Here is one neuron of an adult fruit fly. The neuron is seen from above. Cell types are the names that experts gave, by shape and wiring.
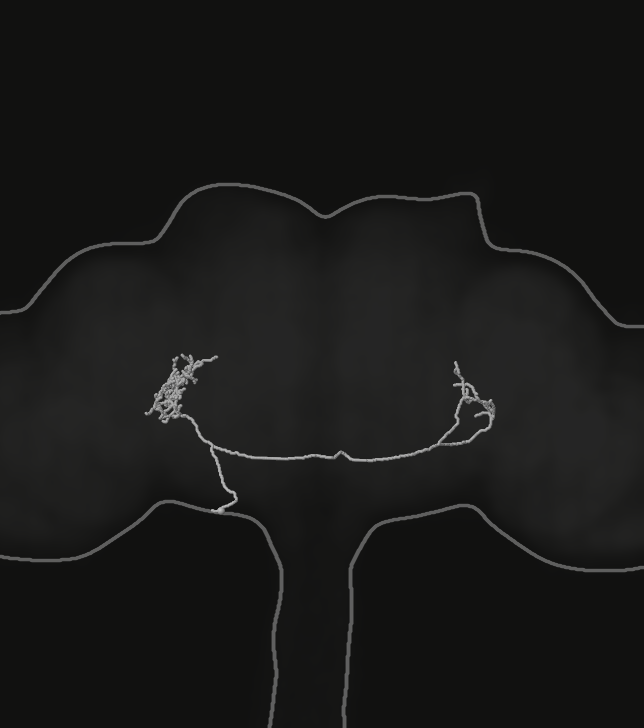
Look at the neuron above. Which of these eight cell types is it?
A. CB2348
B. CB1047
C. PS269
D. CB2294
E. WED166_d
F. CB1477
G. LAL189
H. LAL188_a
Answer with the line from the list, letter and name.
E. WED166_d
